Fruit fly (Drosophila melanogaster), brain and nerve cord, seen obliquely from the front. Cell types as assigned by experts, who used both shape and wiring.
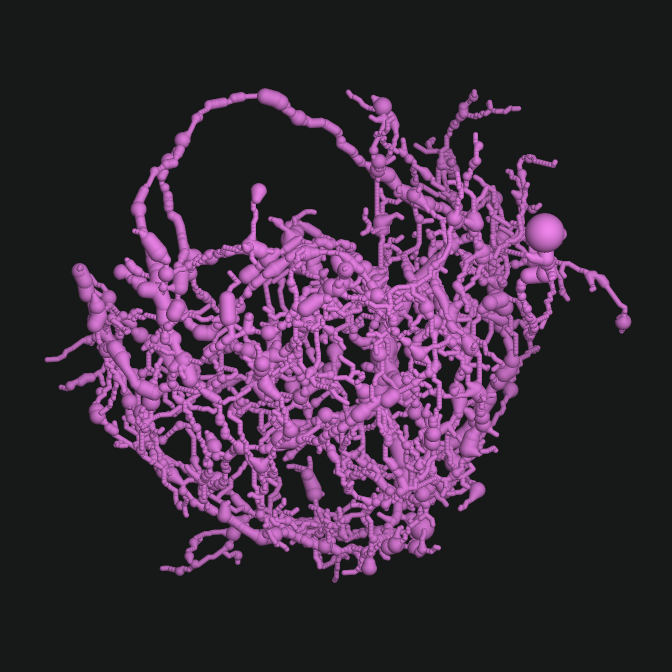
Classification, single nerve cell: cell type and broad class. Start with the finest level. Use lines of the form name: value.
cell type: AVLP399
broad class: central-brain intrinsic neuron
